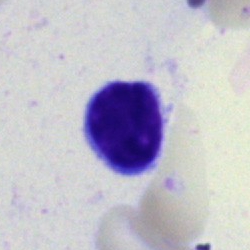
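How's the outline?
Smooth, round to slightly oval.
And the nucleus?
It fills almost the whole cell, and the chromatin is dense, dark purple and evenly condensed.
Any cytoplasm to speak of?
Barely visible, a very thin rim at most.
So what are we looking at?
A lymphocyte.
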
